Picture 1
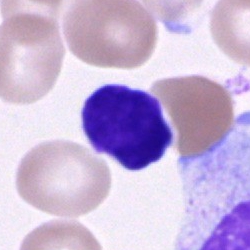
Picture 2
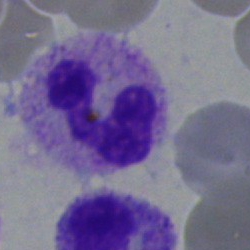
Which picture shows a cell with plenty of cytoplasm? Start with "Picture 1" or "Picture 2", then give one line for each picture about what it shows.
Picture 2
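Picture 1: Almost no cytoplasm can be seen around the nucleus.
Picture 2: The cytoplasm is abundant and pale lilac.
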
